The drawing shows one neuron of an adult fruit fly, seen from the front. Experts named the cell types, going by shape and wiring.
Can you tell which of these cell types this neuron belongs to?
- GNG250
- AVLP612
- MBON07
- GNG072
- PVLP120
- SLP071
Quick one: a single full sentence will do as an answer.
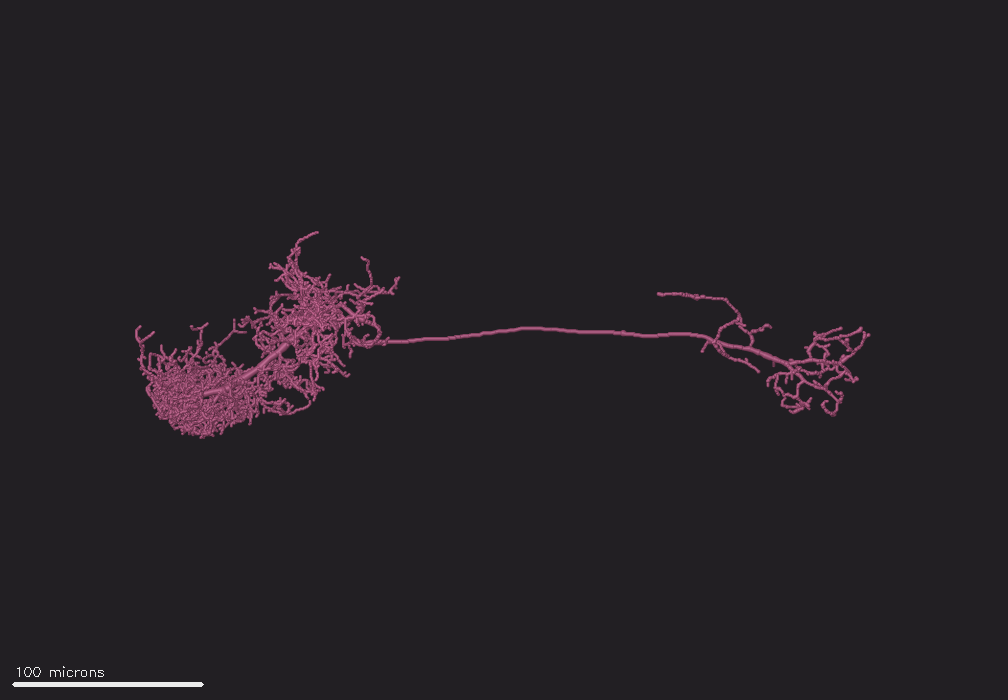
The neuron is a member of cell type PVLP120.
